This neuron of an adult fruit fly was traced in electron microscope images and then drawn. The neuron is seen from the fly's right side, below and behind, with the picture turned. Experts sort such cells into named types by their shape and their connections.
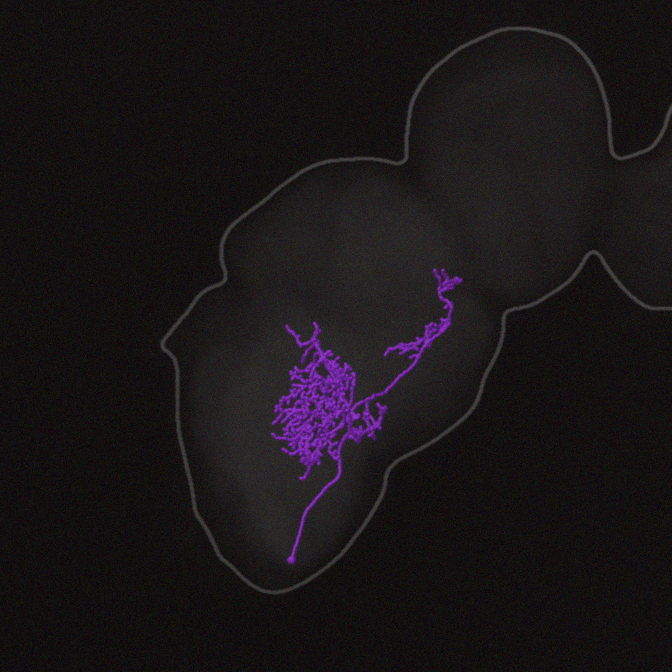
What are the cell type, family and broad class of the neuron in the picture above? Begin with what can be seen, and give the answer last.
The cell body can be seen at the bottom of the picture. As drawn here it is taller than it is wide. Its cell type is LoVP86. The family is LoVP. It is a visual projection neuron.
